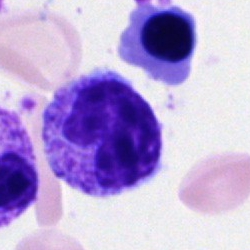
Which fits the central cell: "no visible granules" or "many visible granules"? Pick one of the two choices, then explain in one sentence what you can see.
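Many visible granules. Numerous purple granules are scattered through the cytoplasm.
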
